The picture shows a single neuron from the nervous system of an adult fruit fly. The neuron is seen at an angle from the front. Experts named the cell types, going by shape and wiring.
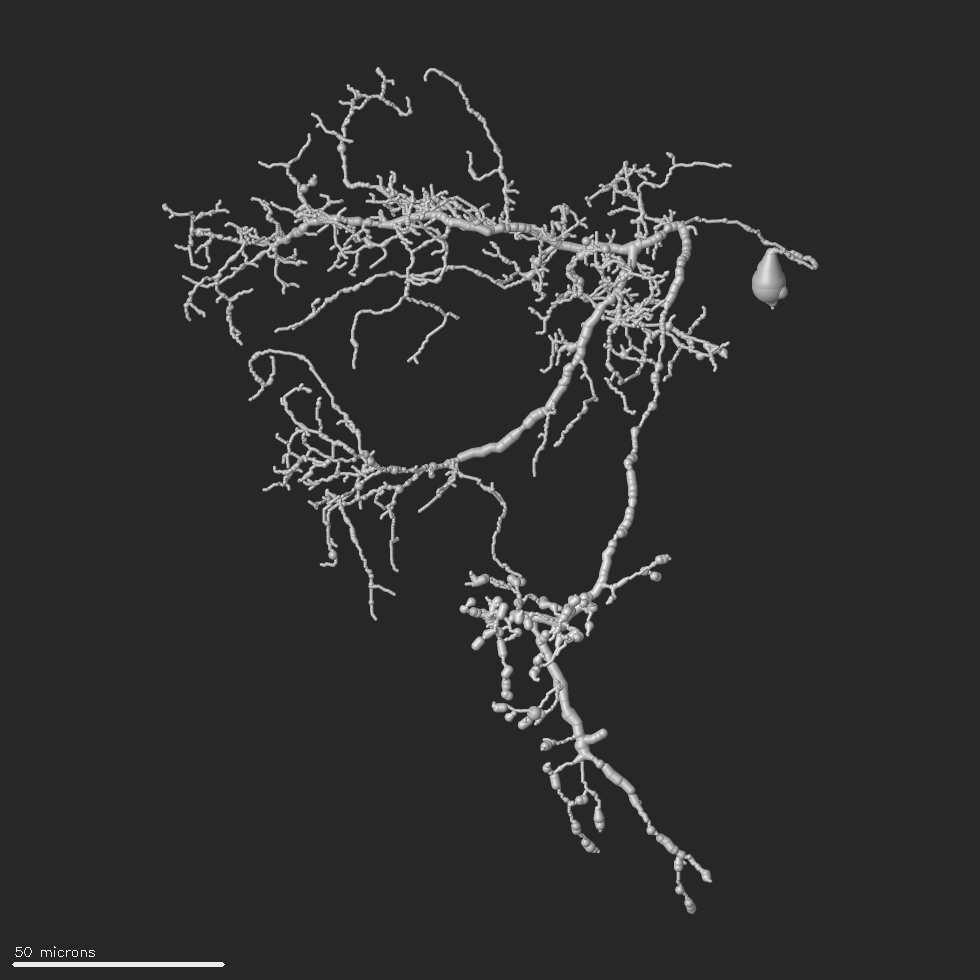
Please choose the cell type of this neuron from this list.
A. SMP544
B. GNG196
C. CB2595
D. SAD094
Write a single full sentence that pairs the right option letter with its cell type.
Option D states the cell type of the neuron, which is SAD094.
